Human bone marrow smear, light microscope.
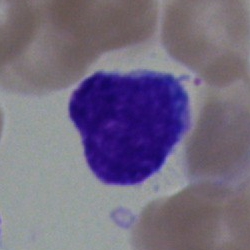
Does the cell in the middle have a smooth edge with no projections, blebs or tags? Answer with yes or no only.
No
